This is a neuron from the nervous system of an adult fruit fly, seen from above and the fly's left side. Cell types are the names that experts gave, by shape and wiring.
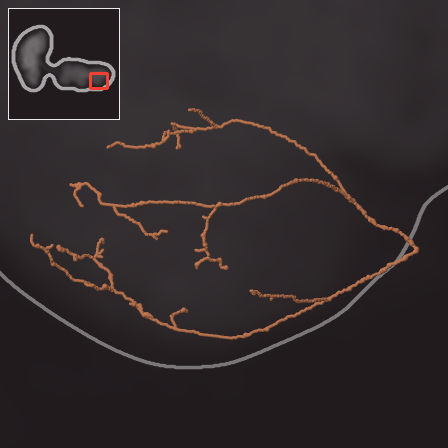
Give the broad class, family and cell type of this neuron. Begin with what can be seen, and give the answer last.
It lies in the nerve cord. No cell body is drawn. It is a sensory neuron entering the nerve cord. Its family is called class mechanosensory proprioceptive. The cell type is SNpp45.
